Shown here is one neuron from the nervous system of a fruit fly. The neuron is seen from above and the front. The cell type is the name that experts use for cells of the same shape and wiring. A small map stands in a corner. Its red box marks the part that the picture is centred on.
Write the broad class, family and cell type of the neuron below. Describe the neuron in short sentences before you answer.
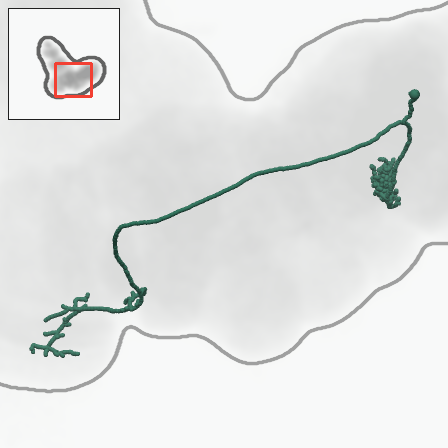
The cell body is at the upper right of the picture. As drawn here it is wider than it is tall. It is an optic-lobe intrinsic neuron. The family is hemilineage VPNp1_lateral. Its cell type is LC14b.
